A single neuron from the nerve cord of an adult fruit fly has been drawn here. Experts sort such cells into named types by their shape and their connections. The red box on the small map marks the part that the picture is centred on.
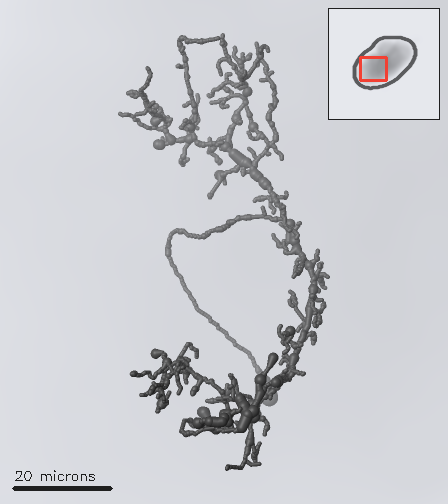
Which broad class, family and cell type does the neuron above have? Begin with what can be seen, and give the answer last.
By the scale bar it is about 90 microns tall in this view. The picture shows dozens of branch ends. This is a nerve-cord intrinsic neuron. The family is hemilineage 08A. It is of cell type IN08A049.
